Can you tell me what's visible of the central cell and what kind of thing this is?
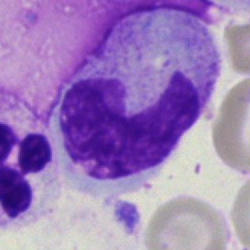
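First, the outline: a rounded oval with a smooth edge. Next, the nucleus: kidney-shaped, with a deep indentation that opens toward the upper right of the cell. Last, no nucleolus is visible in the nucleus. The cell is a band neutrophil.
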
